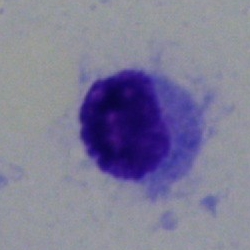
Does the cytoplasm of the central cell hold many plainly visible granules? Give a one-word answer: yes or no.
No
